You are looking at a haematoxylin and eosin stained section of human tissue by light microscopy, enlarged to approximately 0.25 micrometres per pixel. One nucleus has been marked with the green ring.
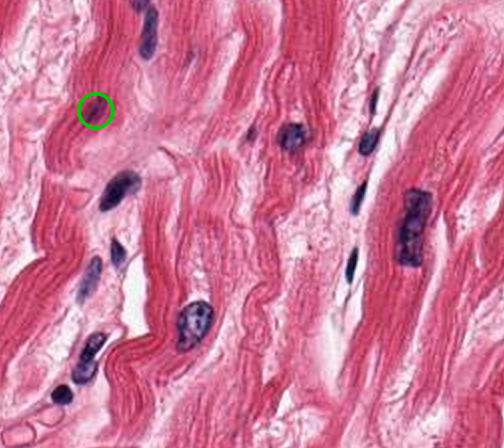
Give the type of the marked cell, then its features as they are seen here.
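It is a cardiomyocyte. The nucleus is slender and elongated, with its long axis running the same way as the fibre it lies in. The nucleus is narrower and smaller than the plump oval nuclei nearby, and stains a less intense purple than the nucleus just below it. The nucleus sits inside a band of deep red cytoplasm that shows fine parallel lines running lengthwise. The fibre follows a wavy course alongside other similarly wavy red fibres, with pale, loosely textured tissue to its left.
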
